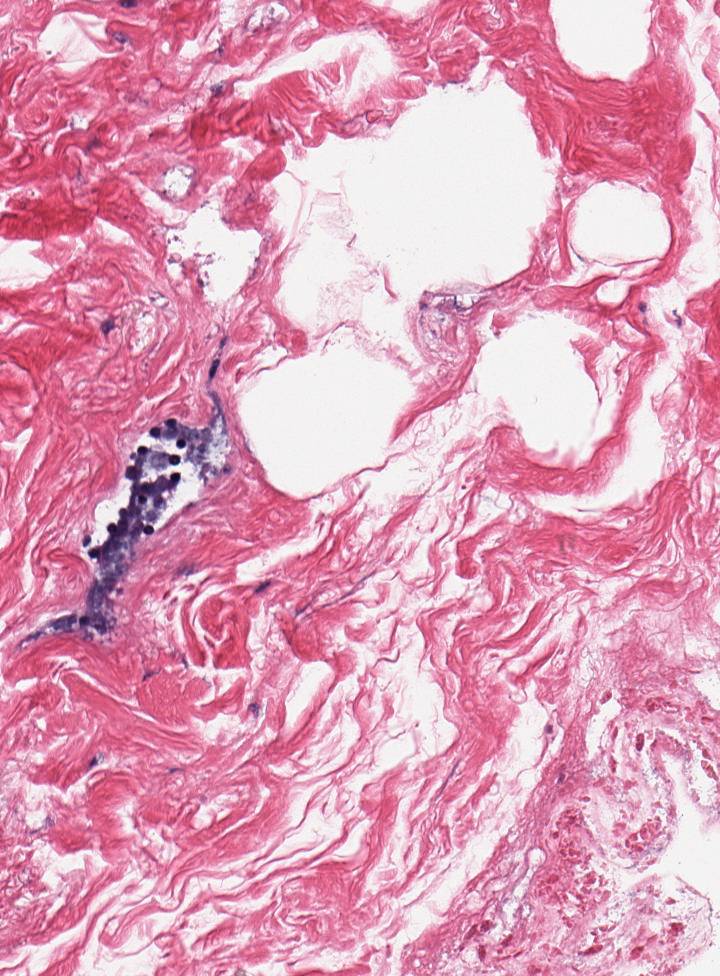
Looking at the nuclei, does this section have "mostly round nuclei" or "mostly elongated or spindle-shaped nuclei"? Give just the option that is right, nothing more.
Mostly elongated or spindle-shaped nuclei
